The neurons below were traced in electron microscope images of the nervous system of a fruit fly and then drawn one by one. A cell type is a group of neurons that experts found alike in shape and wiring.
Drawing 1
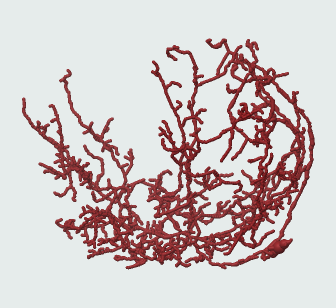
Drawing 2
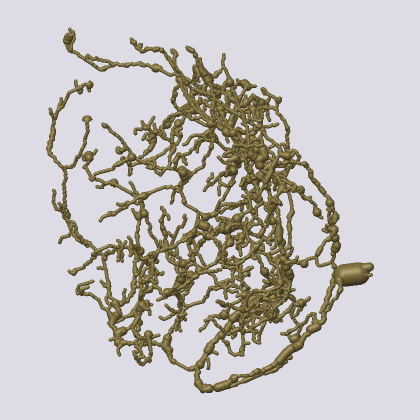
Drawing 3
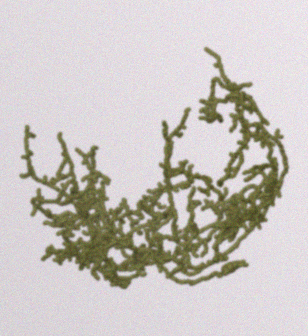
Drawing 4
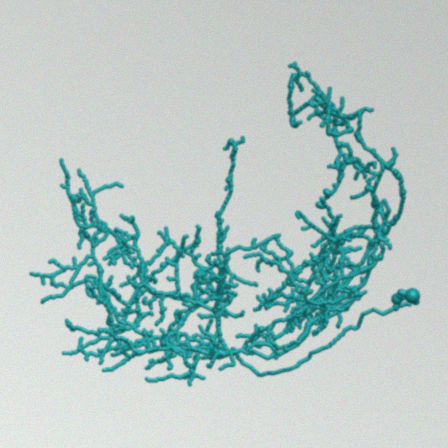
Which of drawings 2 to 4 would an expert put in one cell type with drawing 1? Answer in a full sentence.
Drawing 3 and drawing 4 are of the same cell type.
